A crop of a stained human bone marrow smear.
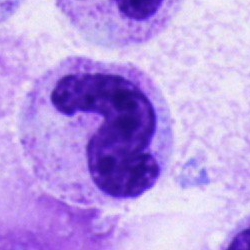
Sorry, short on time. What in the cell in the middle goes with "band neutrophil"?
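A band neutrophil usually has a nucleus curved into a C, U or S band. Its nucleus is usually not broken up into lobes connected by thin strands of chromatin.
Fits: the nucleus here is a single unsegmented band, bent into a hook.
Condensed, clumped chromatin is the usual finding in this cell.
Fits: the chromatin is dark purple and coarsely clumped. Also seen: pale lilac-grey cytoplasm, not deep blue, holding fine, faint granules.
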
